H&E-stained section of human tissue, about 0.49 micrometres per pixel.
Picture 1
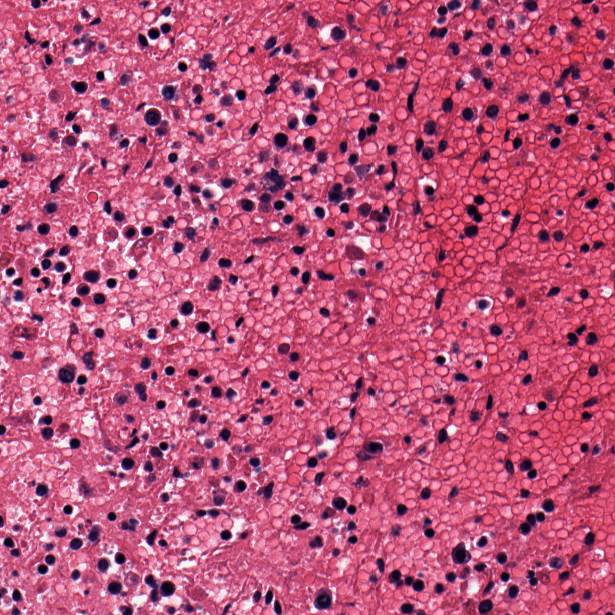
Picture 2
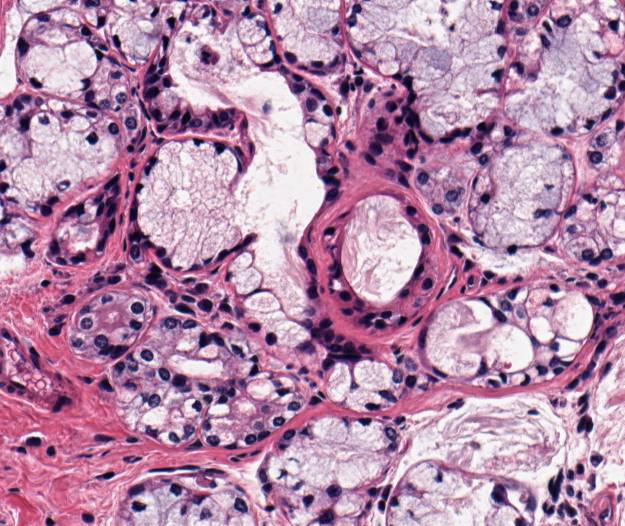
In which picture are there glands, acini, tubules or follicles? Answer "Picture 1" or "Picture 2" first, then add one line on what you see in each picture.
Picture 2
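In picture 1: No epithelium or glands are present in the field.
In picture 2: Most acinar cells have pale, foamy cytoplasm with dark, flattened nuclei pressed against the base.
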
